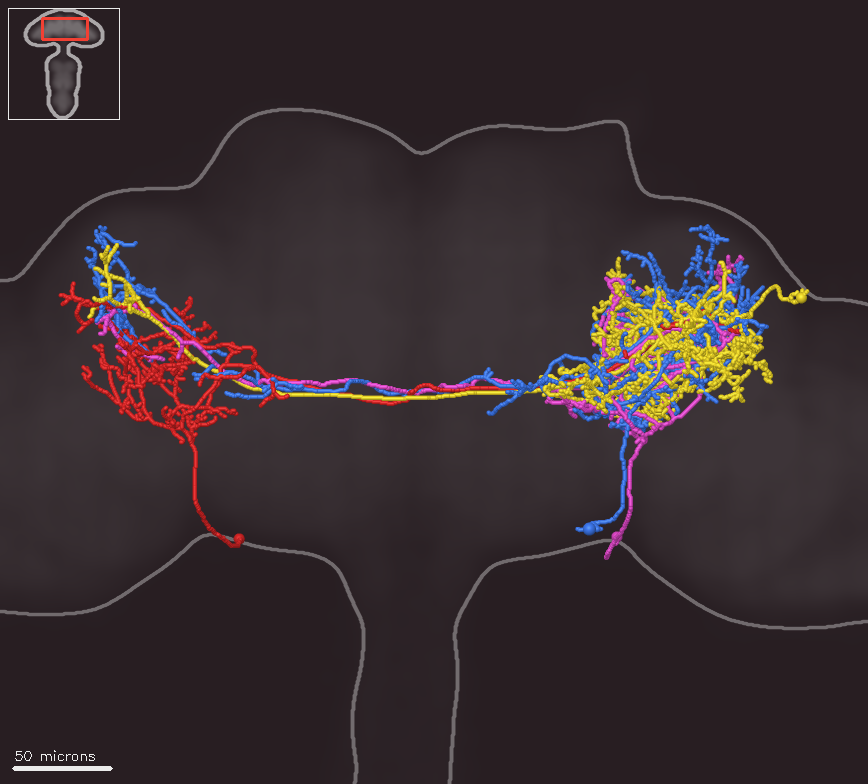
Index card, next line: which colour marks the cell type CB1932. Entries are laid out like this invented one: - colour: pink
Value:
- colour: magenta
